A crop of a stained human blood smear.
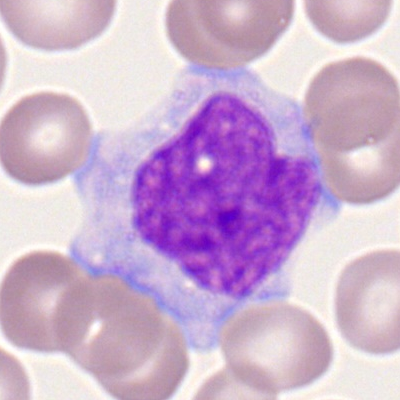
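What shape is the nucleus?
Irregular, with an indentation on its upper right side.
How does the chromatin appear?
Purple and mottled, with darker clumps among paler patches.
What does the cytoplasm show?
A pale greyish blue that turns deeper blue along the cell's edge, with no distinct coarse granules.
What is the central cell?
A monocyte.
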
